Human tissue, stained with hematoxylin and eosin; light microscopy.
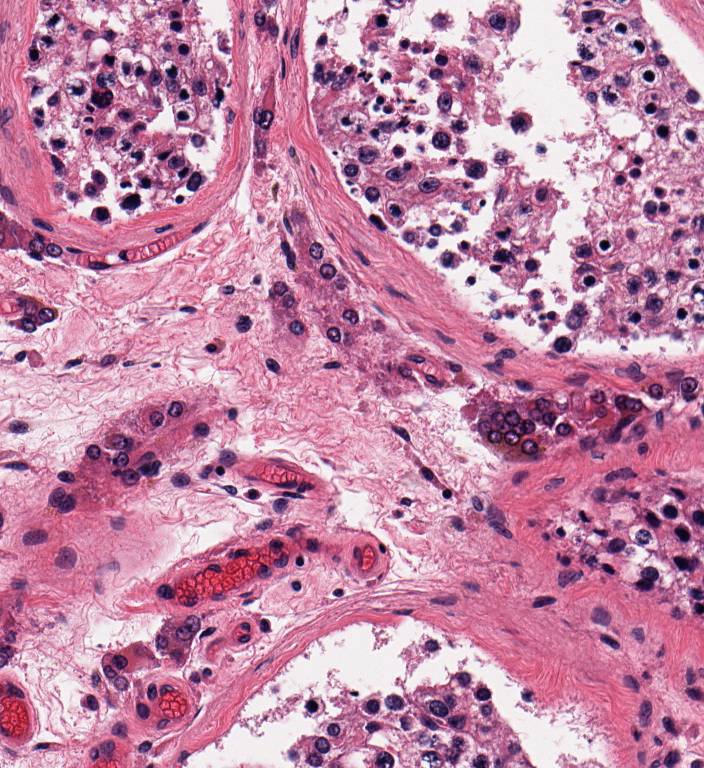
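Testis, haematoxylin and eosin. Parts of several rounded tubules at top left, top right, right edge and bottom, separated by a central band of interstitial tissue. Central interstitium loose, pale pink, wispy-fibrillar. Left and lower left: clusters of polygonal cells in the interstitium, round nuclei, abundant pink cytoplasm. Just right of centre: a cell cluster with golden-brown granular cytoplasm.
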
